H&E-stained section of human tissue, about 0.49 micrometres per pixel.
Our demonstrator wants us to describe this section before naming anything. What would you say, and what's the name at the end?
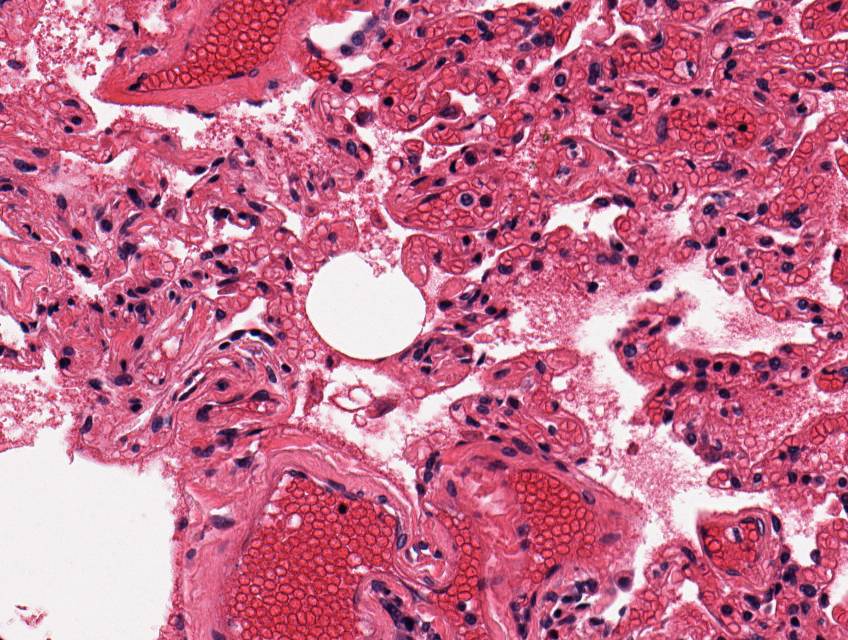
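Branching network of thin walls around irregular open spaces, not a solid sheet. Capillaries in the walls distended, packed with red blood cells, densest in the right half. Larger vessels at bottom centre and top left filled with tightly packed red blood cells. Left side: thicker walls of wavy pink fibres with elongated dark nuclei. Name: lung.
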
